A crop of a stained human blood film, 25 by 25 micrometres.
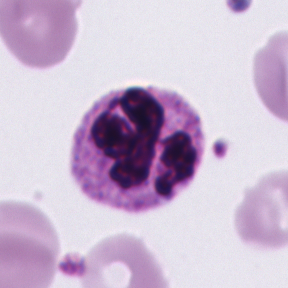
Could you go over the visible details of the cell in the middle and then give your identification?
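Going down the list, the outline comes first: round and smooth, with the cell about 12 micrometres across. Next is the chromatin, which is dark purple and coarsely clumped. Then the cytoplasm, a wide rim of pale pinkish-lilac around the nucleus, filled with fine lilac granules spread evenly throughout. Last, the name: segmented neutrophil.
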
